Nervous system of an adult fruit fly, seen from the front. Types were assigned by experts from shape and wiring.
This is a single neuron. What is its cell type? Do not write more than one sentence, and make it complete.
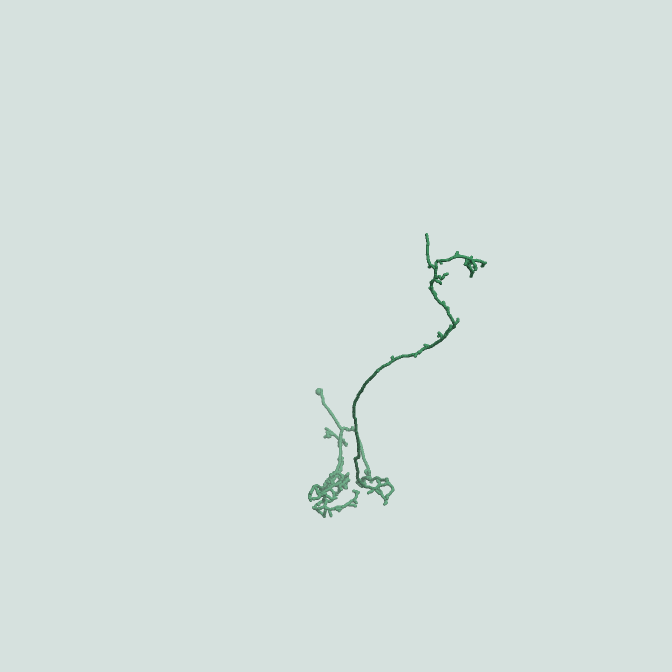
To the cell type AN23B026 belongs this neuron.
